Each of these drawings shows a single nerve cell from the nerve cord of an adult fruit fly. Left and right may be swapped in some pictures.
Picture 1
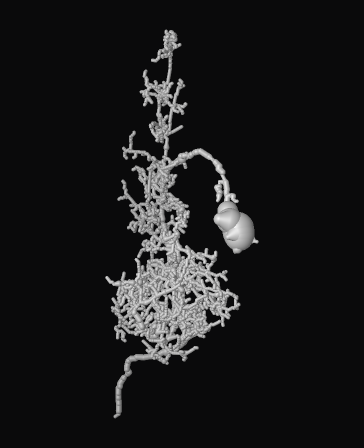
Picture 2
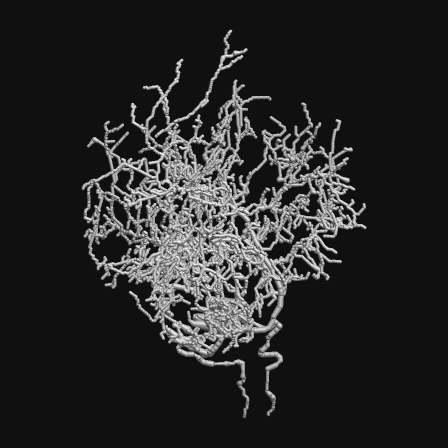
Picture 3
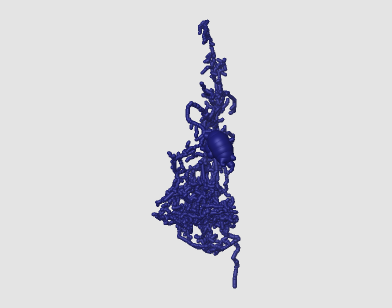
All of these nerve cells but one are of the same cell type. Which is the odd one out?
Picture 2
